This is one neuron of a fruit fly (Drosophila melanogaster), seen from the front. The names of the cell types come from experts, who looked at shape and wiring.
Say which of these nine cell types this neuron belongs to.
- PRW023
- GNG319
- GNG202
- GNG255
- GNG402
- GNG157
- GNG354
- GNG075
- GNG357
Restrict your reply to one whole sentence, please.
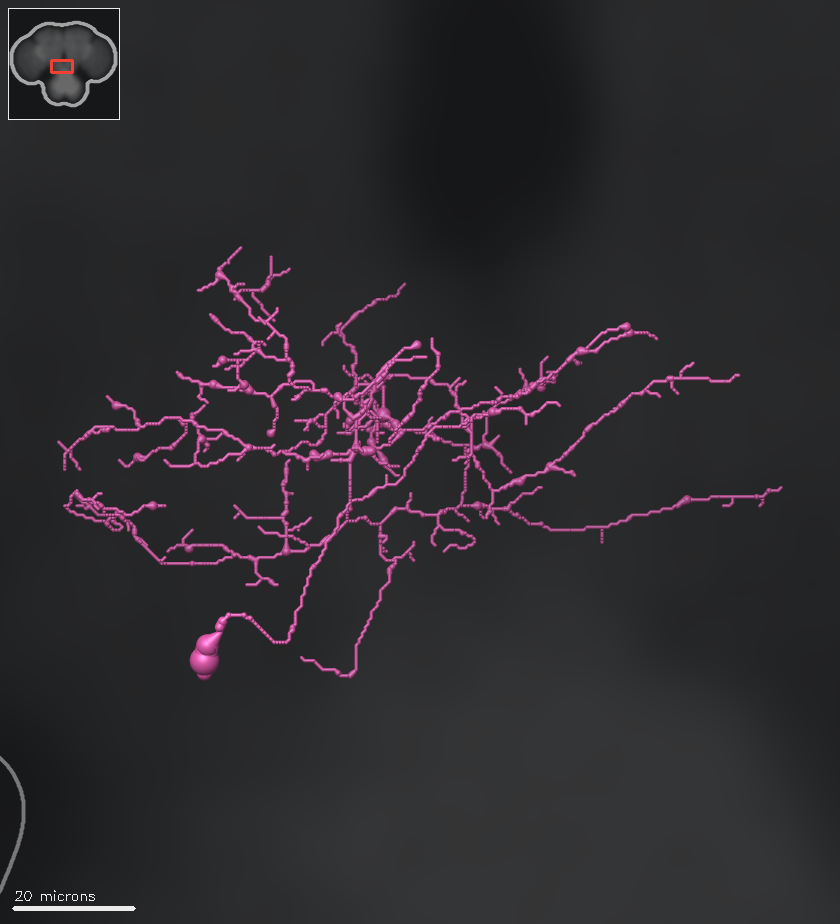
Classified by cell type, this neuron is GNG255.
